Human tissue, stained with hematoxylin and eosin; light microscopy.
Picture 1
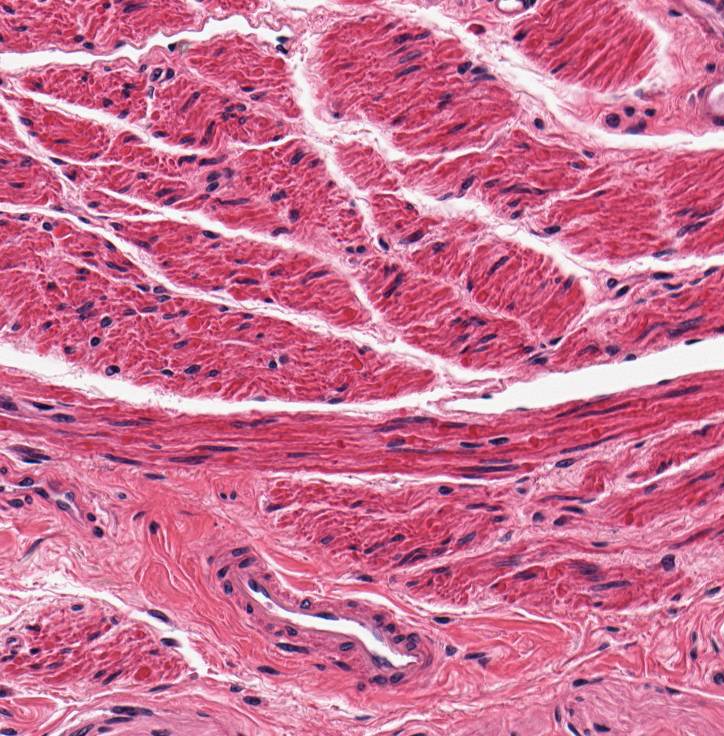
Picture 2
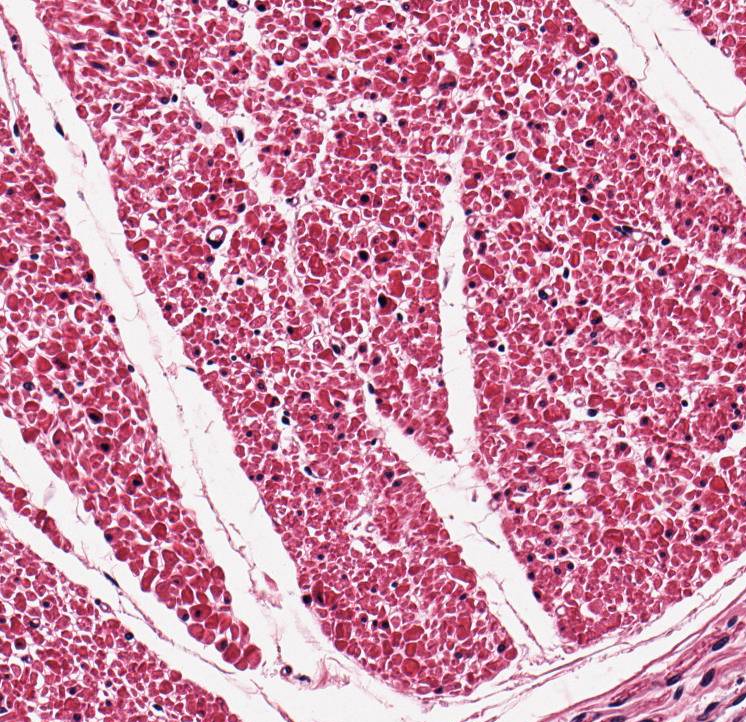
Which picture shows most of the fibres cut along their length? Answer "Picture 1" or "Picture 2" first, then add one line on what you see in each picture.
Picture 1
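Picture 1: Just below the middle of the field a band of smooth muscle runs horizontally, with its nuclei cut lengthwise.
Picture 2: Within the bundles the fibres are cut across, appearing as small, closely packed, rounded to polygonal profiles.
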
